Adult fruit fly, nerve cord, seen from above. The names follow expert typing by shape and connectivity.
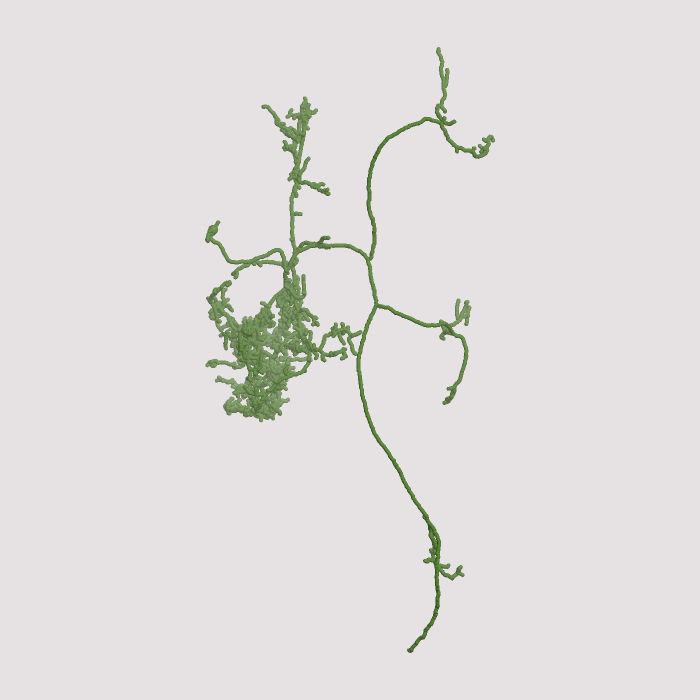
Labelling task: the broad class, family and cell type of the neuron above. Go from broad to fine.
nerve-cord intrinsic neuron; hemilineage 18B; IN18B005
